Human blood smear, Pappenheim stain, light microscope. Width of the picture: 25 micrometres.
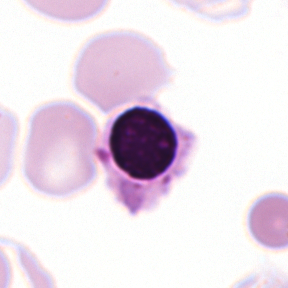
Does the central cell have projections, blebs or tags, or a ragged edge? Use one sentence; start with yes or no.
Yes, projections, blebs or tags, or a frayed edge, mark the outline of the cell.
